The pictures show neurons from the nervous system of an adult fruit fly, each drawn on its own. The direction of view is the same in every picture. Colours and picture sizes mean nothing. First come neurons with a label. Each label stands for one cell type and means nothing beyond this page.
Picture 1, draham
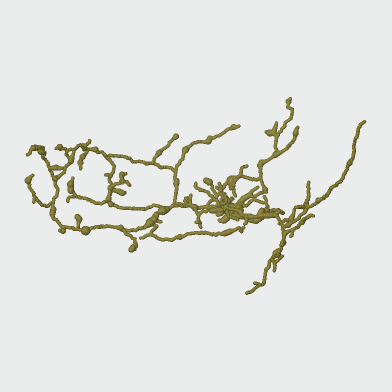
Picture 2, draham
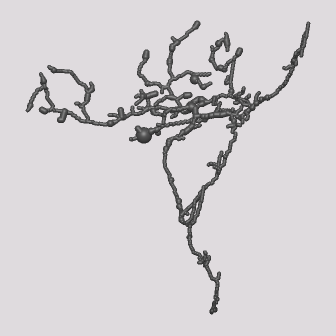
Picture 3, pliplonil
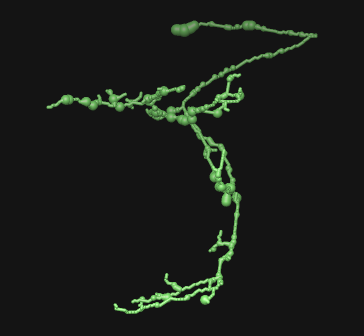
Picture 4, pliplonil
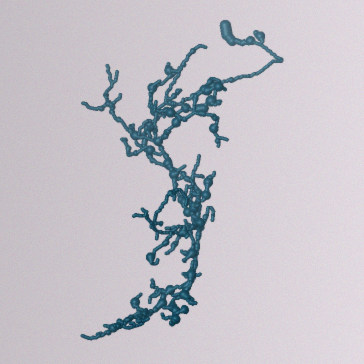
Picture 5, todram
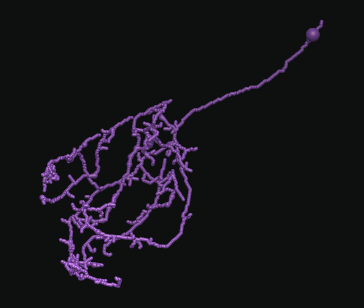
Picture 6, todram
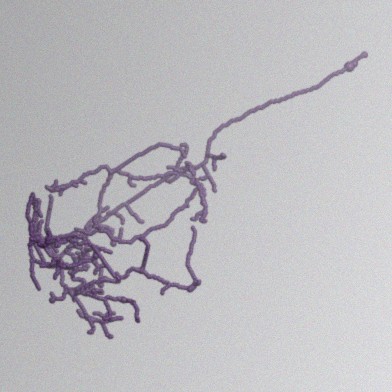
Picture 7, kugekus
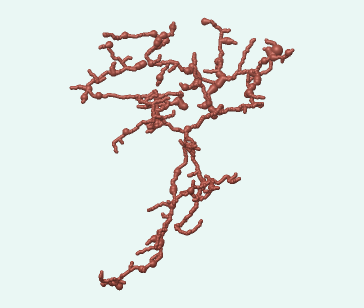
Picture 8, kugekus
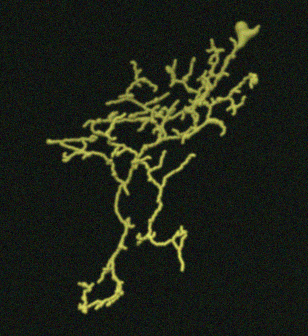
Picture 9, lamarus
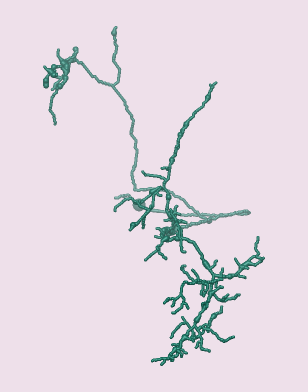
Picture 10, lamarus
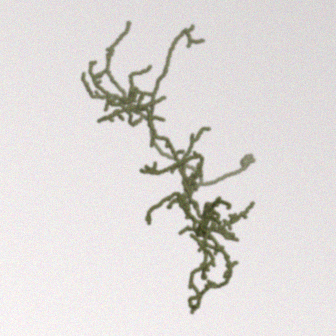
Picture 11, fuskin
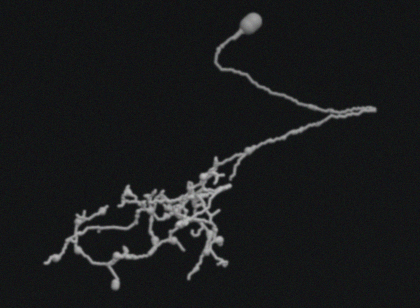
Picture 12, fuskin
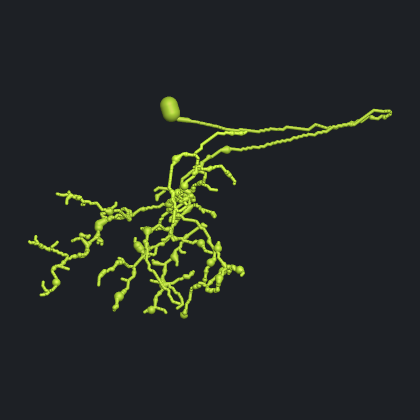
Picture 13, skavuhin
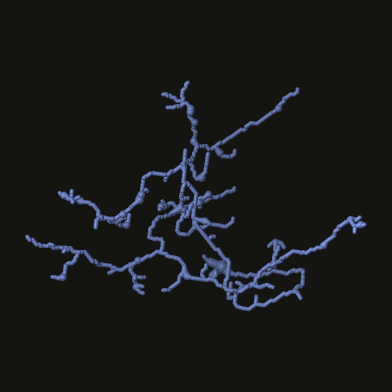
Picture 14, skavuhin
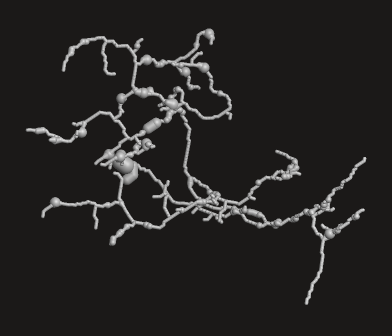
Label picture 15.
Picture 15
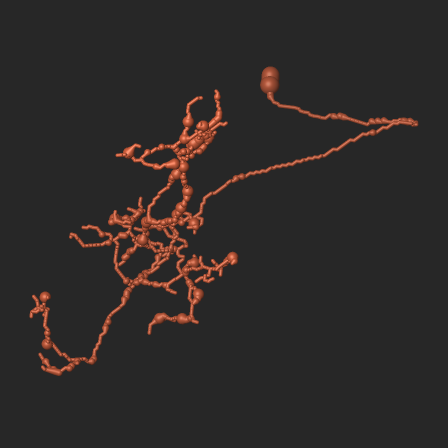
fuskin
